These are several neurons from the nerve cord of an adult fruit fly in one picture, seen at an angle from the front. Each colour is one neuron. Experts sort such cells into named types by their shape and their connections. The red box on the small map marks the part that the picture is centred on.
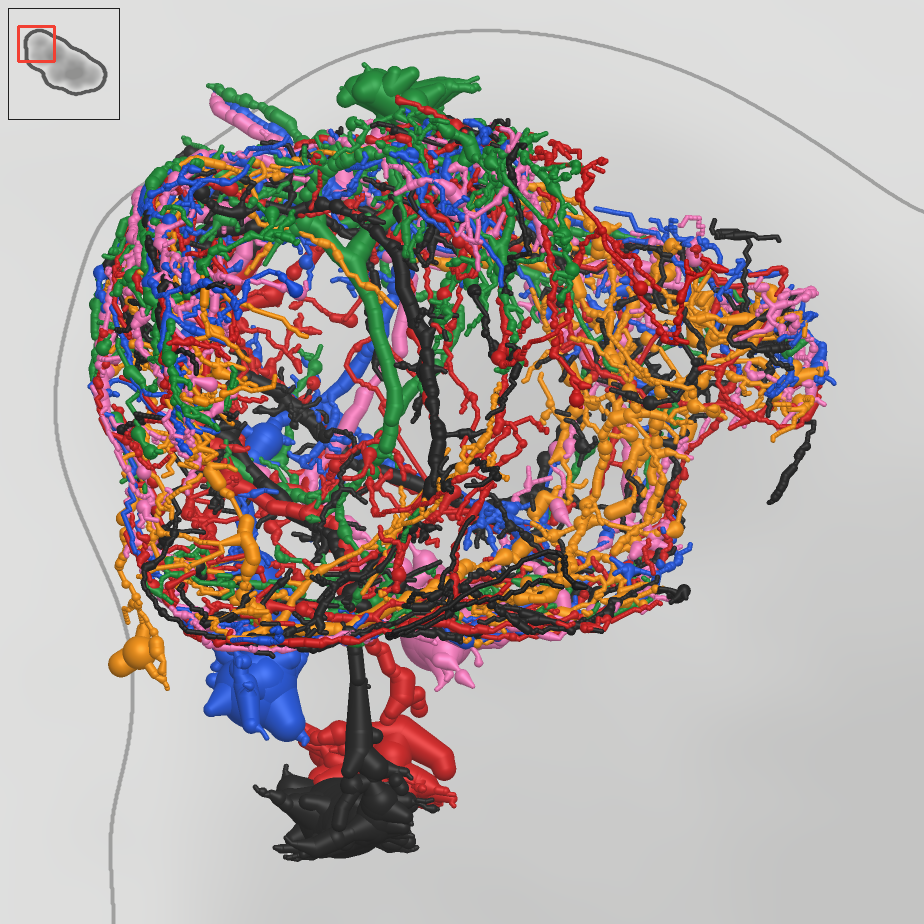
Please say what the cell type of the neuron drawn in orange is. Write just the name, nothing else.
INXXX265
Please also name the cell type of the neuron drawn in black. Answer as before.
EN00B013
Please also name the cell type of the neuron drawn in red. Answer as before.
EN00B012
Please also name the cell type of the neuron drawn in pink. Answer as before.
EN00B020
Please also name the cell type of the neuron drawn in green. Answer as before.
EN00B016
